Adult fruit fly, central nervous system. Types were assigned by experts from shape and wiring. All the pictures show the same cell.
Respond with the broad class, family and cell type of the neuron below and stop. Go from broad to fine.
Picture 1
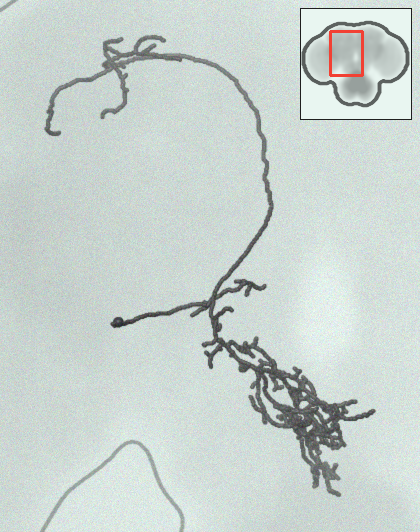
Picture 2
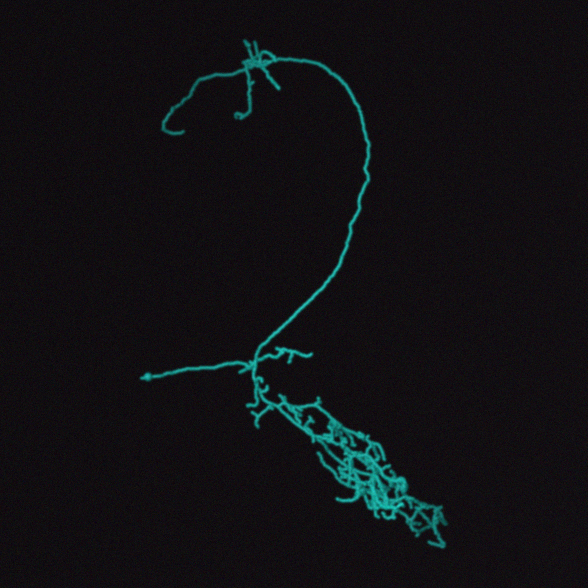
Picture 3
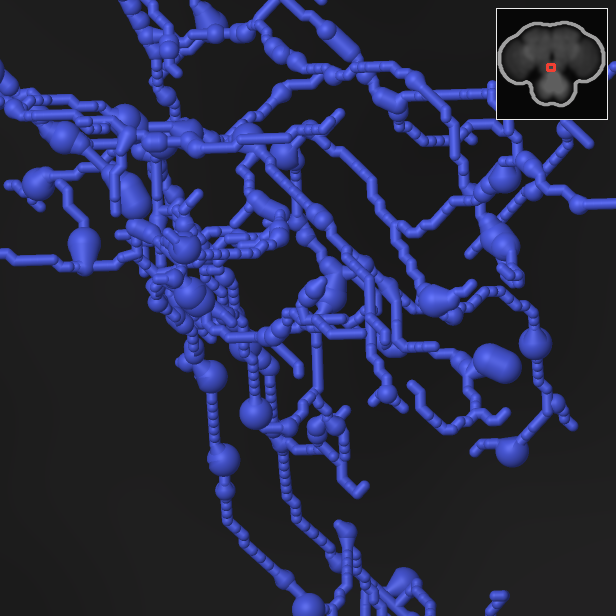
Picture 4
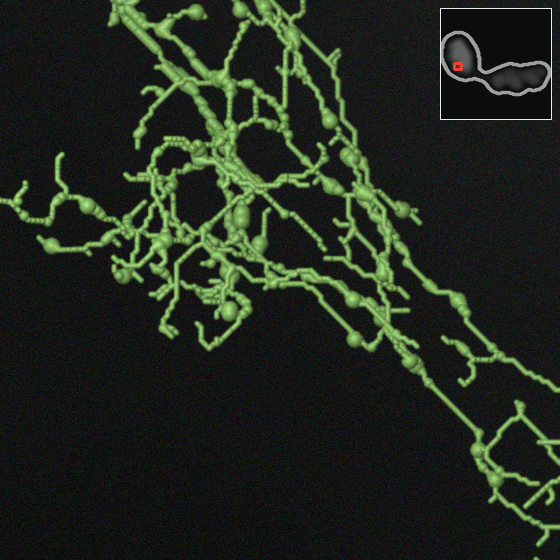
central-brain intrinsic neuron; hemilineage ALlv1; Z_lvPNm1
